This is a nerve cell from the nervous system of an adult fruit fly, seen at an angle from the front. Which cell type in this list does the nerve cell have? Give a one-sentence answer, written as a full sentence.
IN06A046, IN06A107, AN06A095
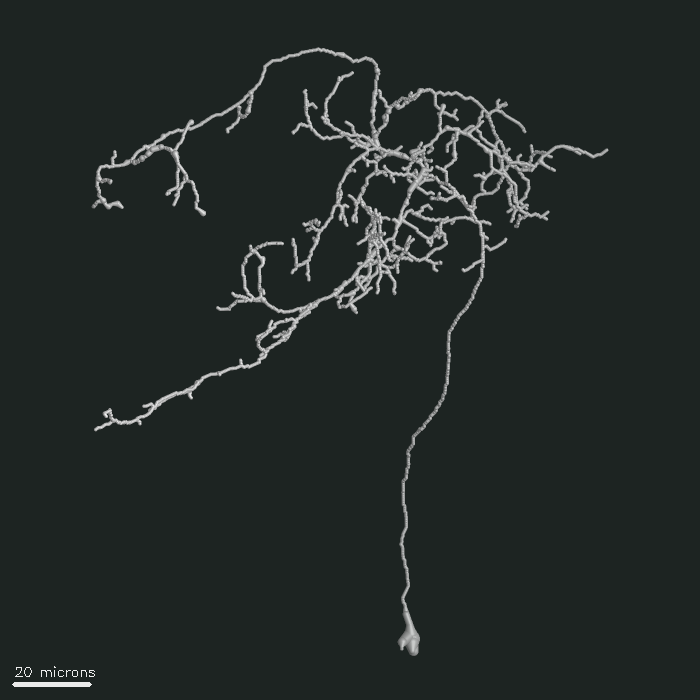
The cell type this nerve cell represents is IN06A046.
